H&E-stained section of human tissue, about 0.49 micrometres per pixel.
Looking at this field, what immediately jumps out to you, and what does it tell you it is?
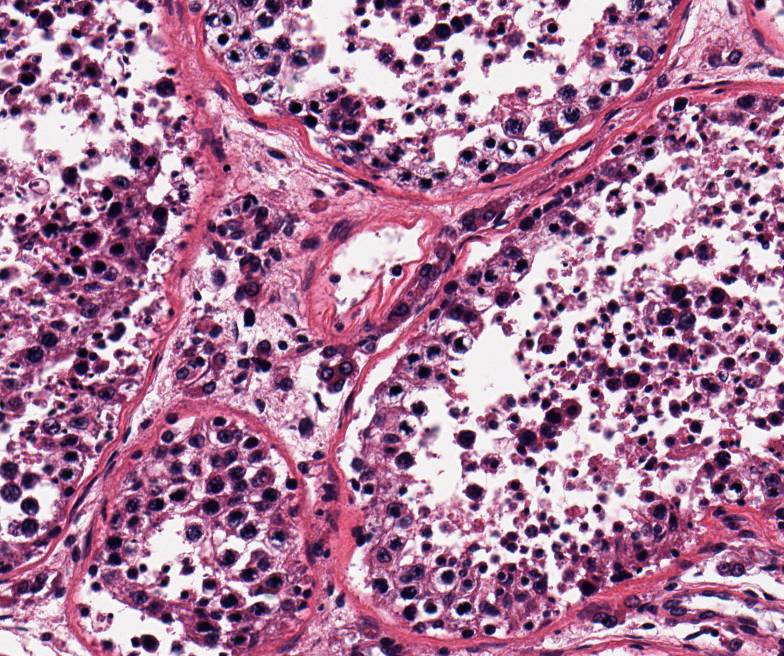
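Seminiferous tubule, cut as large rounded compartments outlined by wavy pink bands of fibrous tissue. Contents: loosely arranged, poorly cohesive cells filling each compartment, not a lining around a central lumen. Lower left compartment: many cells with round nuclei and pale cytoplasm. Most compartments: small, very dark, shrunken nuclei scattered among the cells.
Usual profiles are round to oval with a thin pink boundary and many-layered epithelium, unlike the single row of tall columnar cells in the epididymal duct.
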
